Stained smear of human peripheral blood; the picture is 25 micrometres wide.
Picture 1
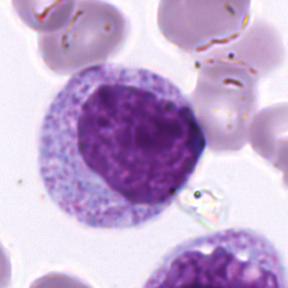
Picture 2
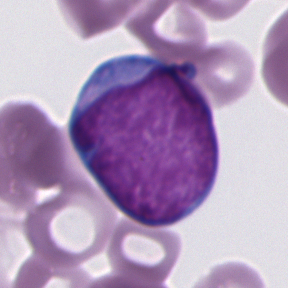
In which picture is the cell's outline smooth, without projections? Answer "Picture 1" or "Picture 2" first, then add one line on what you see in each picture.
Picture 1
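Picture 1: The cell's outline is round and smooth.
Picture 2: A small rounded bleb sits on the upper right edge of the cell.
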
